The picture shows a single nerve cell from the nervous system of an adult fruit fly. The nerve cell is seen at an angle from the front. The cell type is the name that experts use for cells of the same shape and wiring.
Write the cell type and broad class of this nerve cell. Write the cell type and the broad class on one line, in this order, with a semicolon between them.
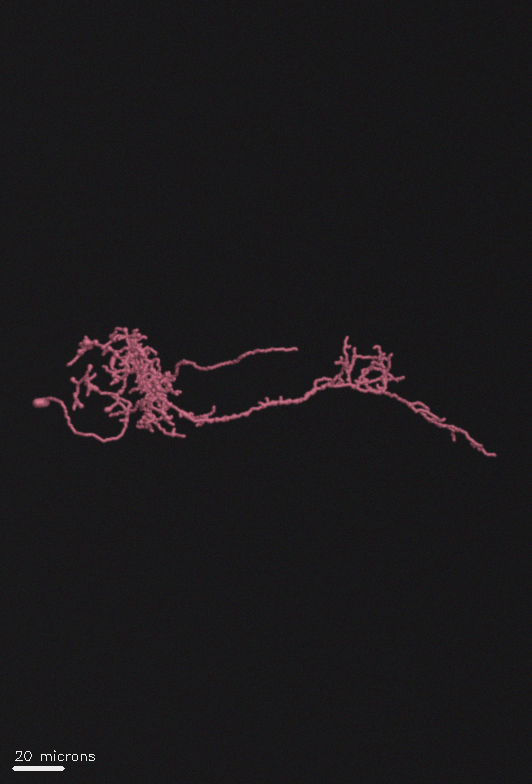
AOTU011; central-brain intrinsic neuron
